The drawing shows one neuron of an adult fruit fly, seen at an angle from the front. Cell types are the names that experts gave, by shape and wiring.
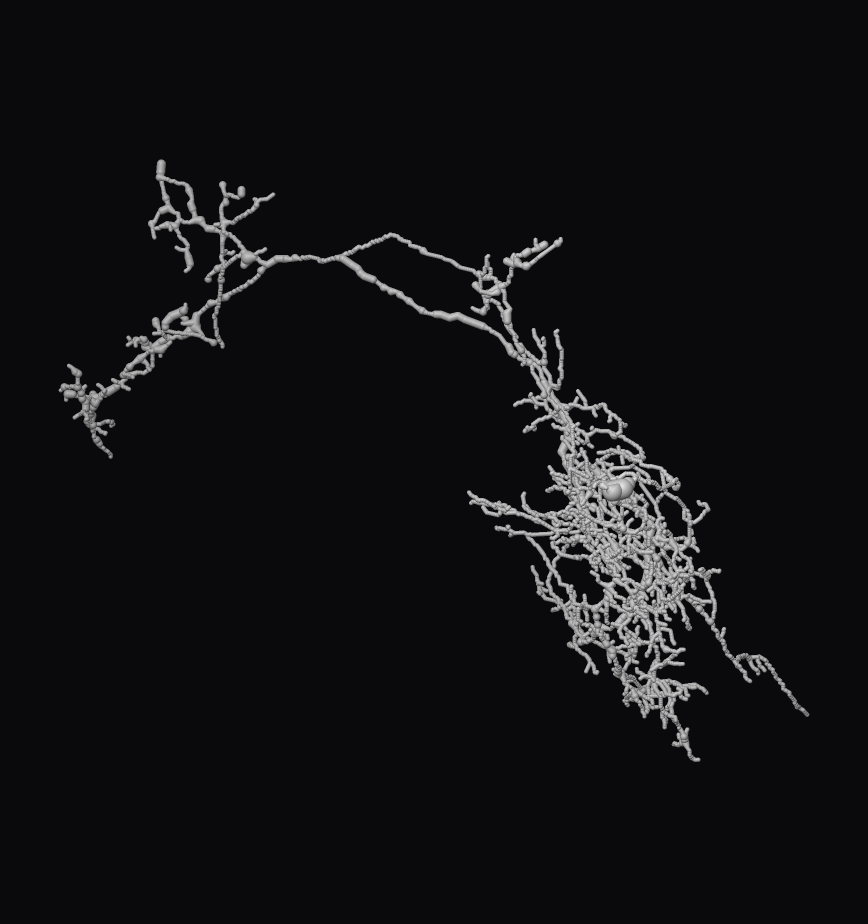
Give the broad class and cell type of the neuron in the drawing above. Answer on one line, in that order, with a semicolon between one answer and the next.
central-brain intrinsic neuron; LAL075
